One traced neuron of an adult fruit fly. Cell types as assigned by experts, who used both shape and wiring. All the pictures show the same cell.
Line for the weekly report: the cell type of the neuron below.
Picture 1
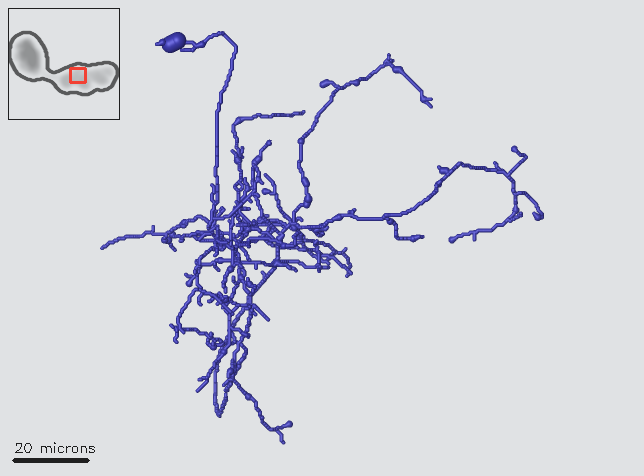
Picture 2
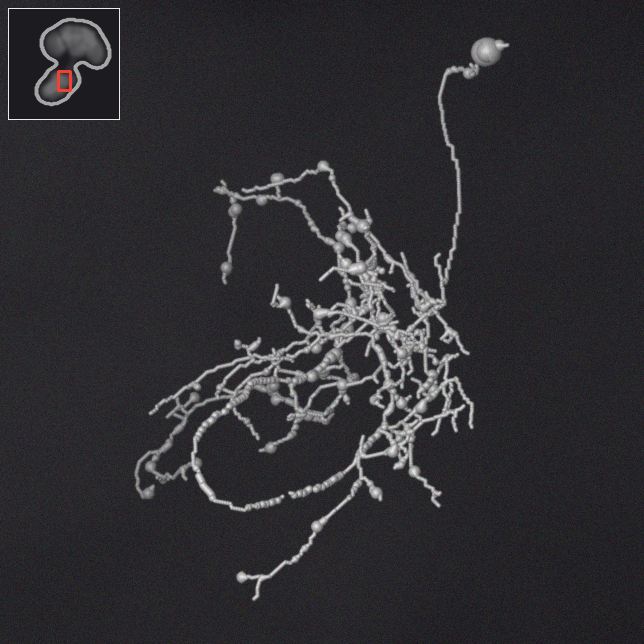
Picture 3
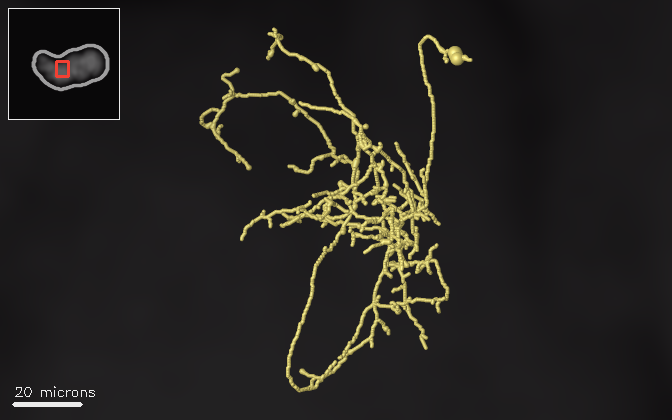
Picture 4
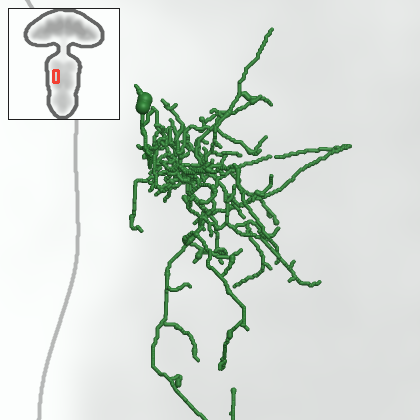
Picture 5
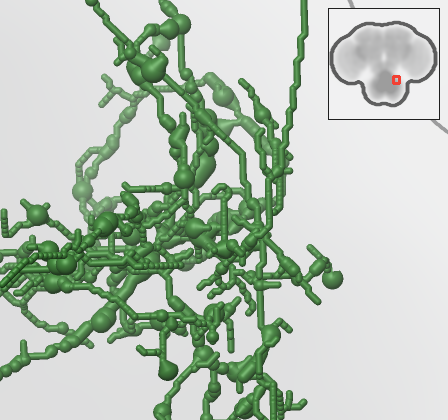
IN17A112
